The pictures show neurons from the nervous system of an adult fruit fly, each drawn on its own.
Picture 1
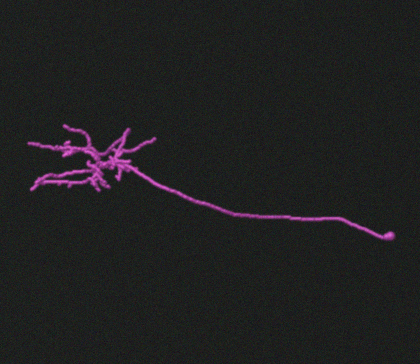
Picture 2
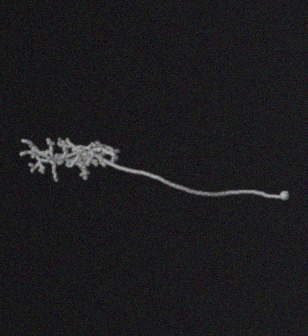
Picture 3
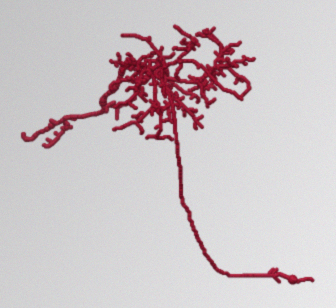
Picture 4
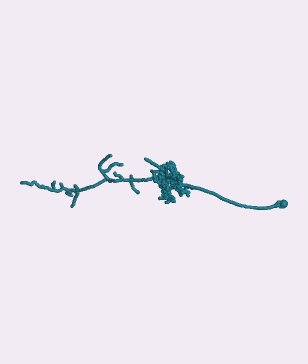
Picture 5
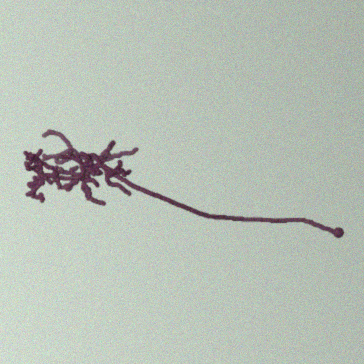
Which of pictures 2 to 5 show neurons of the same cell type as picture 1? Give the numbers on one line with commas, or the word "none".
2, 5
